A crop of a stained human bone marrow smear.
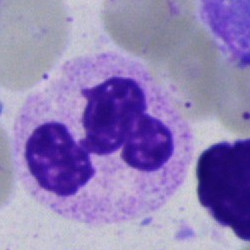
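Segmented neutrophil at the centre of the marrow smear. Its outline seems round and smooth. The chromatin looks dense, dark purple and clumped, though I notice a few paler patches. Abundant pale pinkish-lilac cytoplasm appears filled with fine, faint pinkish granules.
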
